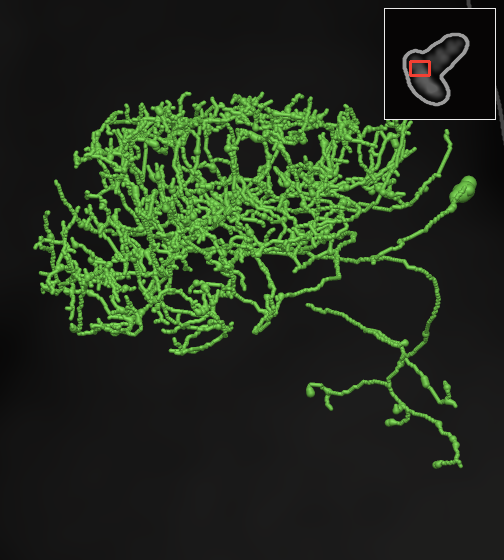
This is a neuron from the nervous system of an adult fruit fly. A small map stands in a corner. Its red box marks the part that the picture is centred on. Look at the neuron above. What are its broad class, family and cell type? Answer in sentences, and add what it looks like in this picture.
This is a visual projection neuron. Its family is LT. It is of cell type LT65. The picture shows more than a hundred branch ends. As drawn here it is about as wide as it is tall.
